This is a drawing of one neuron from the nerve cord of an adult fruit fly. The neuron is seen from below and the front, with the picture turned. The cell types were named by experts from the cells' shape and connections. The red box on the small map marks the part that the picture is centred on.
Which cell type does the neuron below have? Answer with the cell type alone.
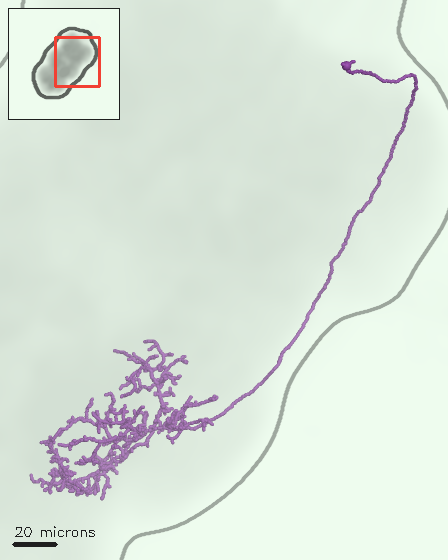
INXXX321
